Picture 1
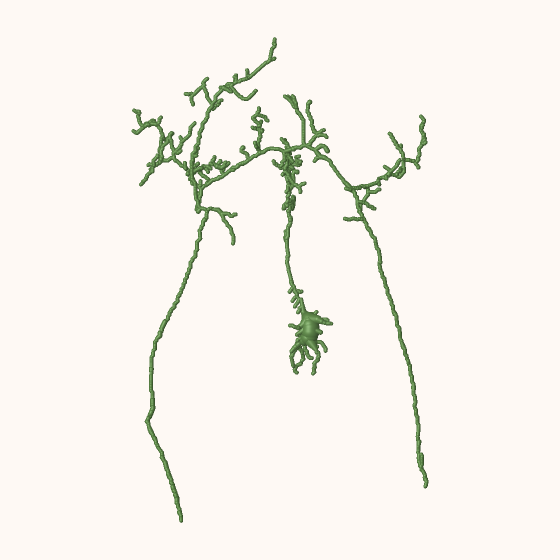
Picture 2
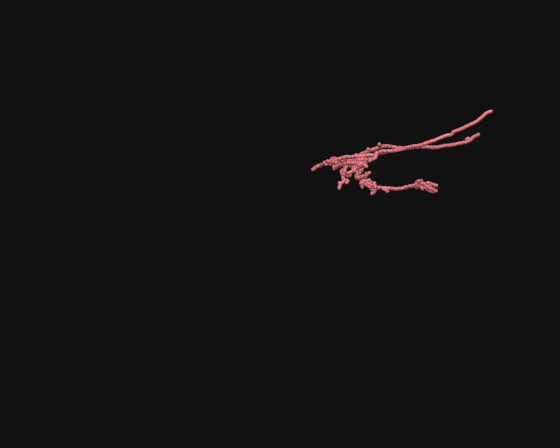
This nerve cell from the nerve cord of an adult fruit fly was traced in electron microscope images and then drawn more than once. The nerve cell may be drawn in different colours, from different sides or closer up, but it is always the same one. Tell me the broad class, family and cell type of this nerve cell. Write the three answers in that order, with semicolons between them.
efferent neuron of the nerve cord; hemilineage 00B; EN00B024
